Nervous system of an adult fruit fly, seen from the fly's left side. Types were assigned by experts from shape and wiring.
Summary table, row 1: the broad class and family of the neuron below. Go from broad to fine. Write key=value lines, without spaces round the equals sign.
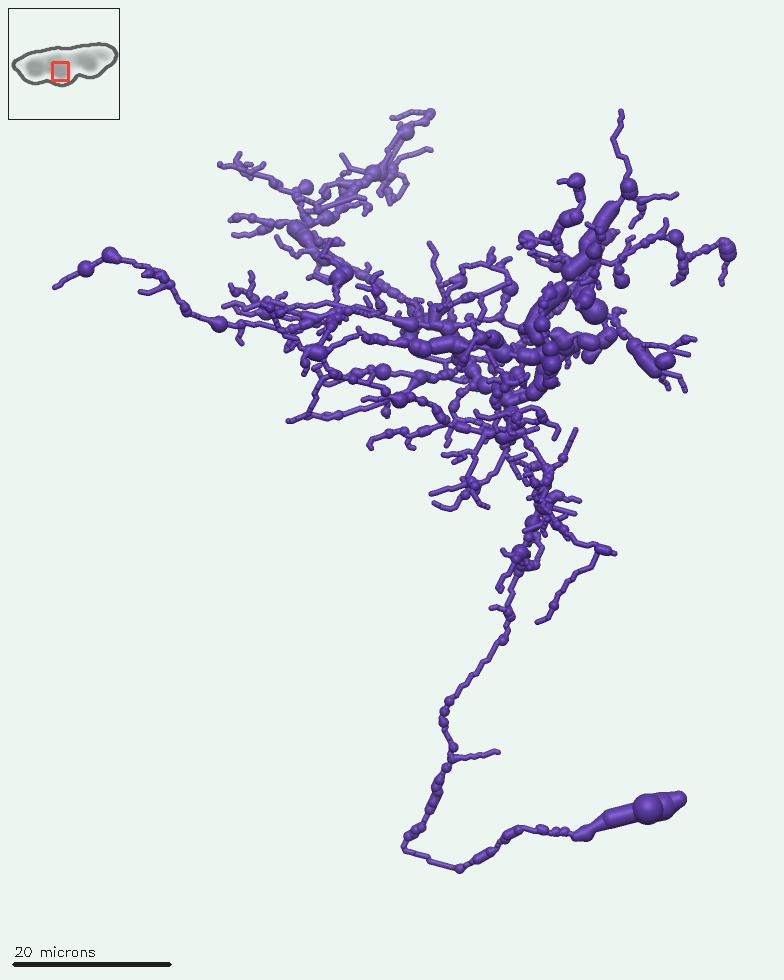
broad_class=nerve-cord intrinsic neuron
family=hemilineage 13A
